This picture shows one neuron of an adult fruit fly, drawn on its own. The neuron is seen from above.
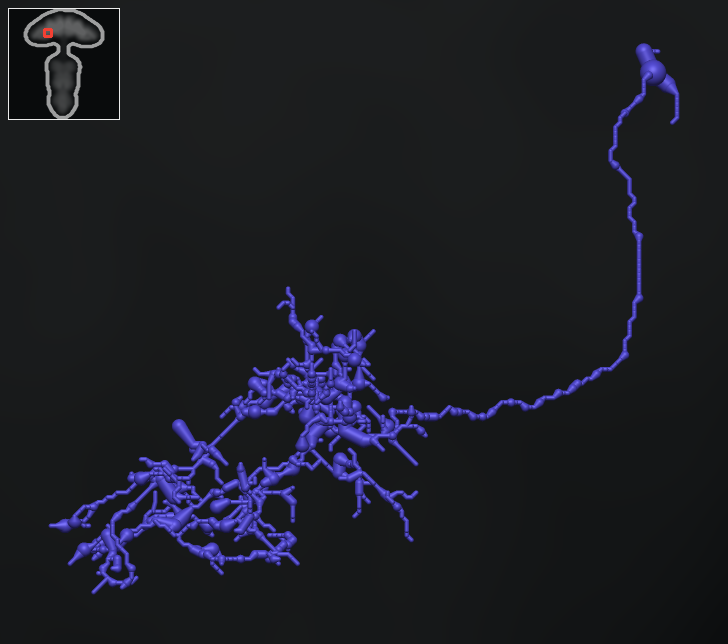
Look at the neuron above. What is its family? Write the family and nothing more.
Li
